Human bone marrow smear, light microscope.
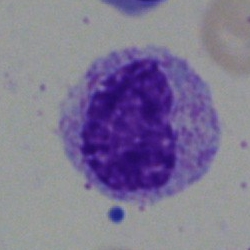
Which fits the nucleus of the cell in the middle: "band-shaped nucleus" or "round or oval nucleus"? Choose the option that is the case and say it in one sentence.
Round or oval in outline, the nucleus forms a single compact mass.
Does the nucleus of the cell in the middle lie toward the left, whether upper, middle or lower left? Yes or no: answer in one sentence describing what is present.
Yes, it is to the right of the nucleus that most cytoplasm lies.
